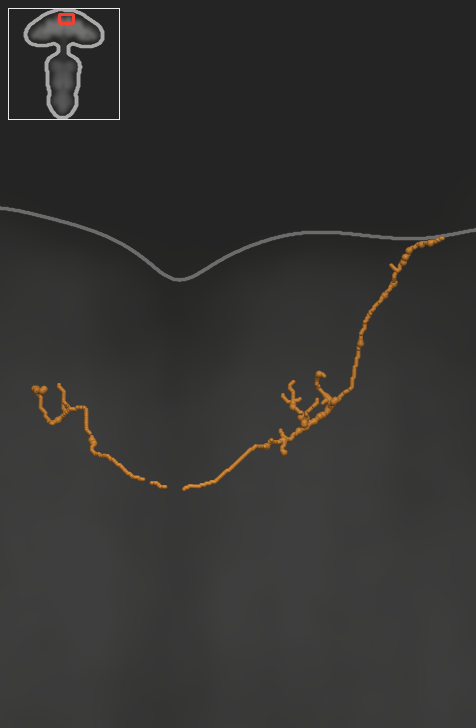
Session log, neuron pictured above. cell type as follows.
ORN_VM6v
